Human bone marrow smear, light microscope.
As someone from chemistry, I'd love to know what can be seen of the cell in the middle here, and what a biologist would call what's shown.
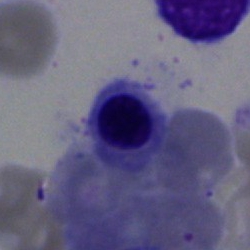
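Here a round, smooth outline bounds the cell. Its chromatin is dense and stains very dark purple, and no nucleoli can be seen in the nucleus. The cytoplasm shows no granules. This cell is an erythroblast.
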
